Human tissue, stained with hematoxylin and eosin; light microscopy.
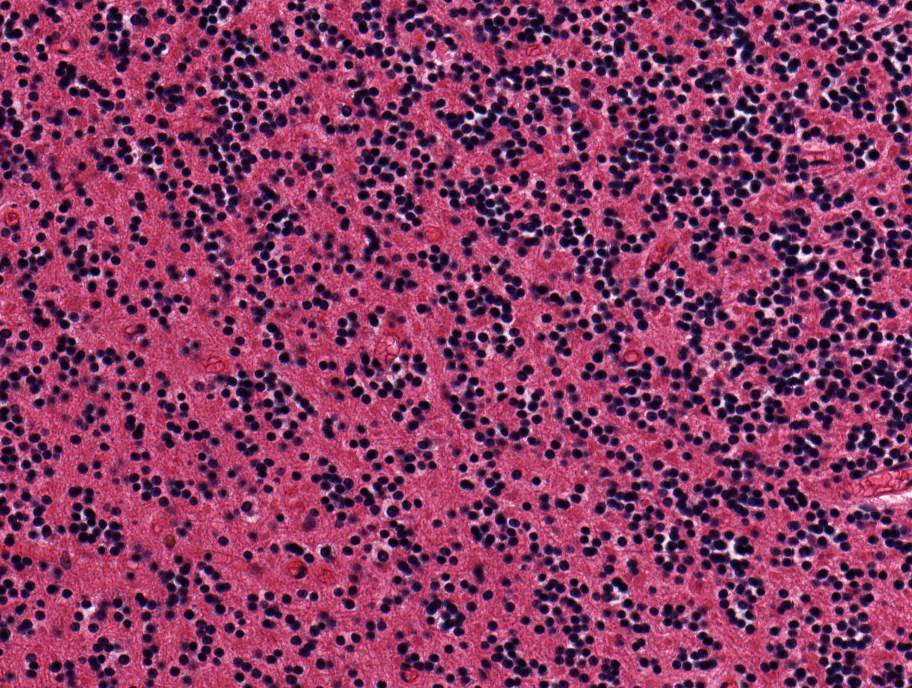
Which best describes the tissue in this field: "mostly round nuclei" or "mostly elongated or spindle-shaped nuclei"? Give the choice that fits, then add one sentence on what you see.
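Mostly round nuclei. The nuclei are small, round, uniform and darkly stained, with barely any visible cytoplasm.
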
